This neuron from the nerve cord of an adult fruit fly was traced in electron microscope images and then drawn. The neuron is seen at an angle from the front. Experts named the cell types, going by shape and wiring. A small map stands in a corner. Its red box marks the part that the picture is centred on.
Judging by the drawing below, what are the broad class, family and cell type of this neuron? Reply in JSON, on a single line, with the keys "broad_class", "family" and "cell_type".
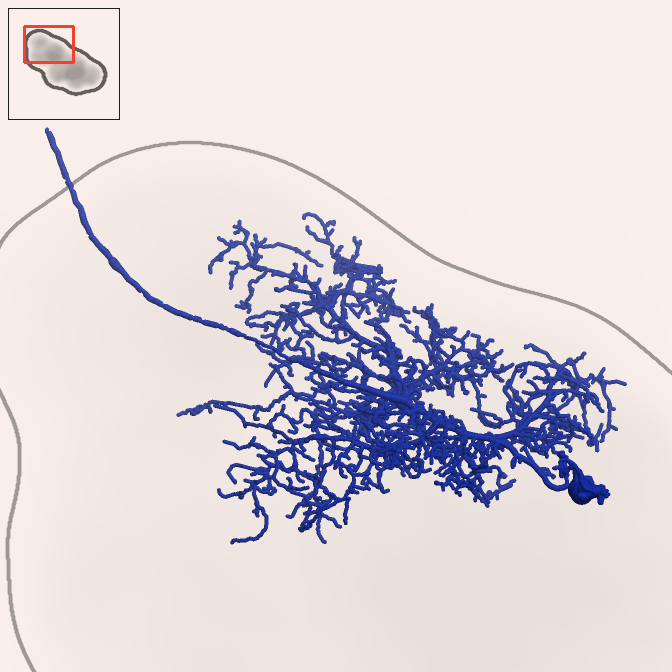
{"broad_class": "motor neuron of the nerve cord", "family": "MNad", "cell_type": "MNad63"}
